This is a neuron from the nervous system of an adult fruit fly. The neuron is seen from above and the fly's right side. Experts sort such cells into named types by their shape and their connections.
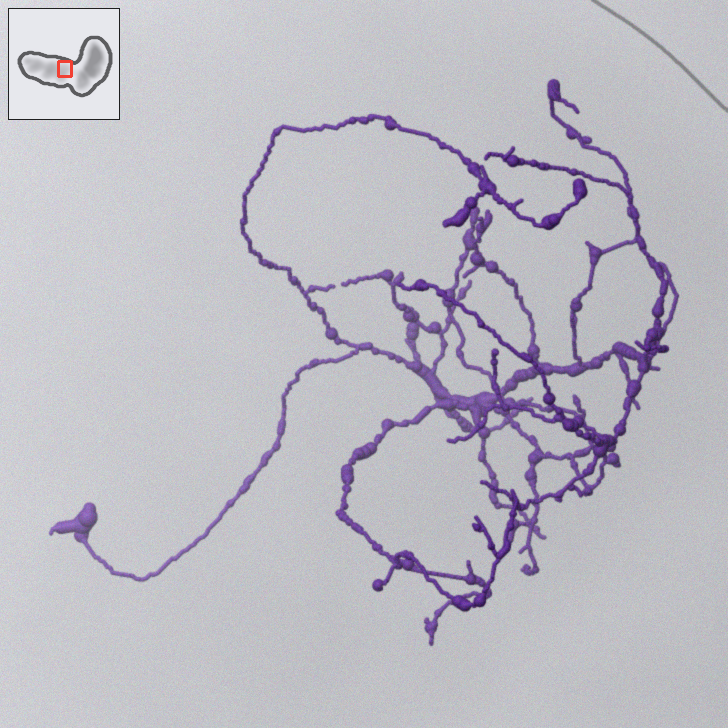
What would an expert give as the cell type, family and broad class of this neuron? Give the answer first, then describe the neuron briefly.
It is of cell type IN04B091. Its family is hemilineage 04B. It is a nerve-cord intrinsic neuron. It is in the nerve cord and does not reach the brain. The picture shows dozens of branch ends.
